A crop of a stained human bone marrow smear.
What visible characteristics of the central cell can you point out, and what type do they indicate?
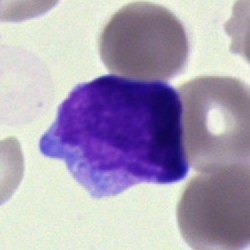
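Let me start with the nucleus: it fills most of the cell and lies toward the upper right. That leaves the cytoplasm as a narrow pale blue band along the lower left edge. Its lower margin, I notice, is ragged and uneven. This is a blast.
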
